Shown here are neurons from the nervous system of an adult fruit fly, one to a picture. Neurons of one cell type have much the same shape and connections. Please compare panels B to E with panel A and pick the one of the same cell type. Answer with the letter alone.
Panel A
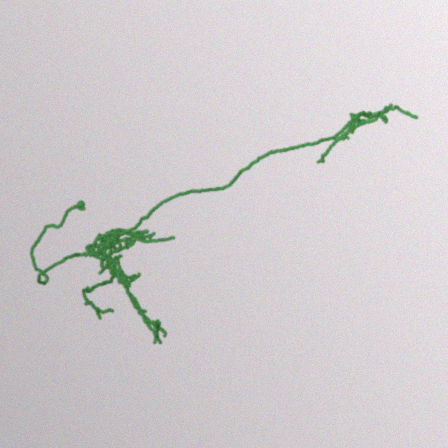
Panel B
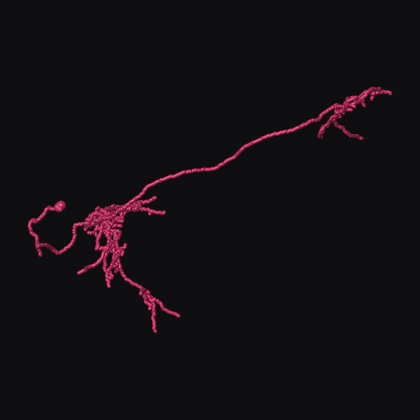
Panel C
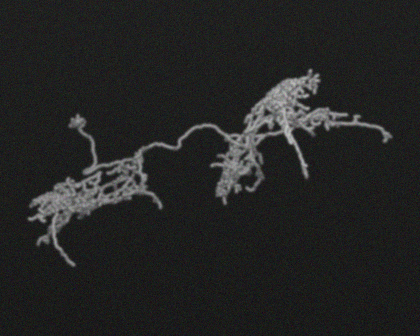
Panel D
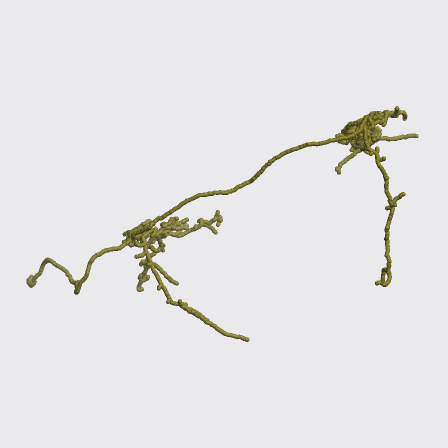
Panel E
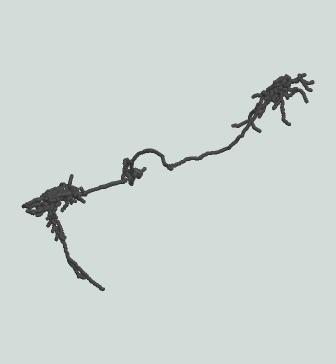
B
